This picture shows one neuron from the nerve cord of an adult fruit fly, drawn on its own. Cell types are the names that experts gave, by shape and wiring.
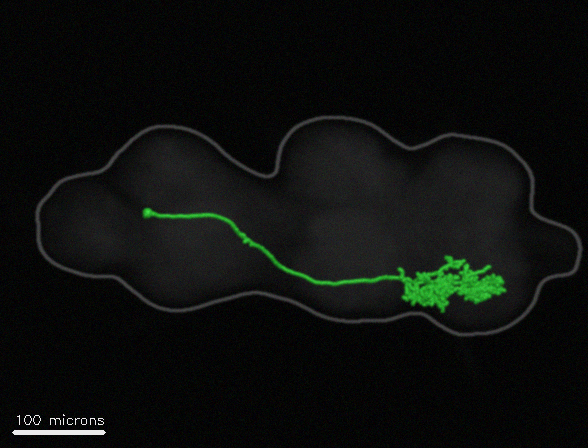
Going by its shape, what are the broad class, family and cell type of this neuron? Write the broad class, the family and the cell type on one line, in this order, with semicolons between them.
nerve-cord intrinsic neuron; hemilineage 06B; IN06B040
